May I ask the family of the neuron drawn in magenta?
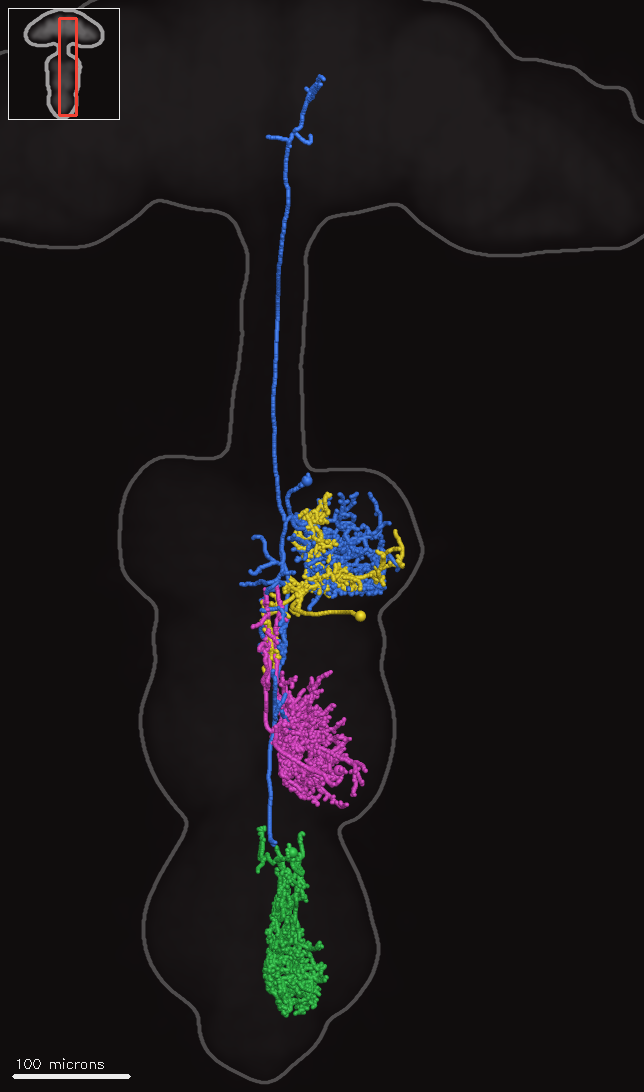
hemilineage 23B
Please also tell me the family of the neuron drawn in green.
hemilineage 23B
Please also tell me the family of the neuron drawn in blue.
hemilineage 17A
